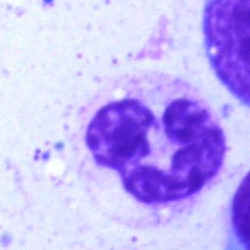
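Segmented neutrophil from a stained human bone marrow smear, central cell. Nucleus curved and lobed into a horseshoe around a pale centre. Chromatin dark purple, coarsely clumped. Moderate rim of pale pink cytoplasm holding fine, faint pinkish granules.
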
